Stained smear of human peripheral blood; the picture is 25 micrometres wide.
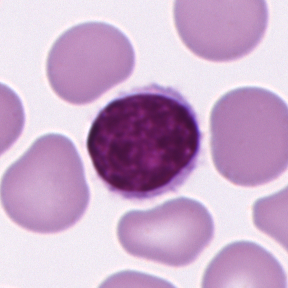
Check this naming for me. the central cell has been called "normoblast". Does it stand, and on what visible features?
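What settles it is the chromatin: it is dark purple and coarsely clumped, so its pattern is plain to see.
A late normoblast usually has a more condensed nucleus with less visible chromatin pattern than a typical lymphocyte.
So this isn't a normoblast; it's a typical lymphocyte. The dark purple colour on its own wouldn't rule out a normoblast, though.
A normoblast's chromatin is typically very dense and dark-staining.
No nucleoli show in the nucleus, which fits typical lymphocyte as well.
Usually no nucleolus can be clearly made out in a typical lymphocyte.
The rest is simply what you see: a round cell only slightly larger than its round nucleus of about 9 micrometres, a very thin pale rim of cytoplasm, and a slightly ragged edge with tiny fine projections, clearest along the top.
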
